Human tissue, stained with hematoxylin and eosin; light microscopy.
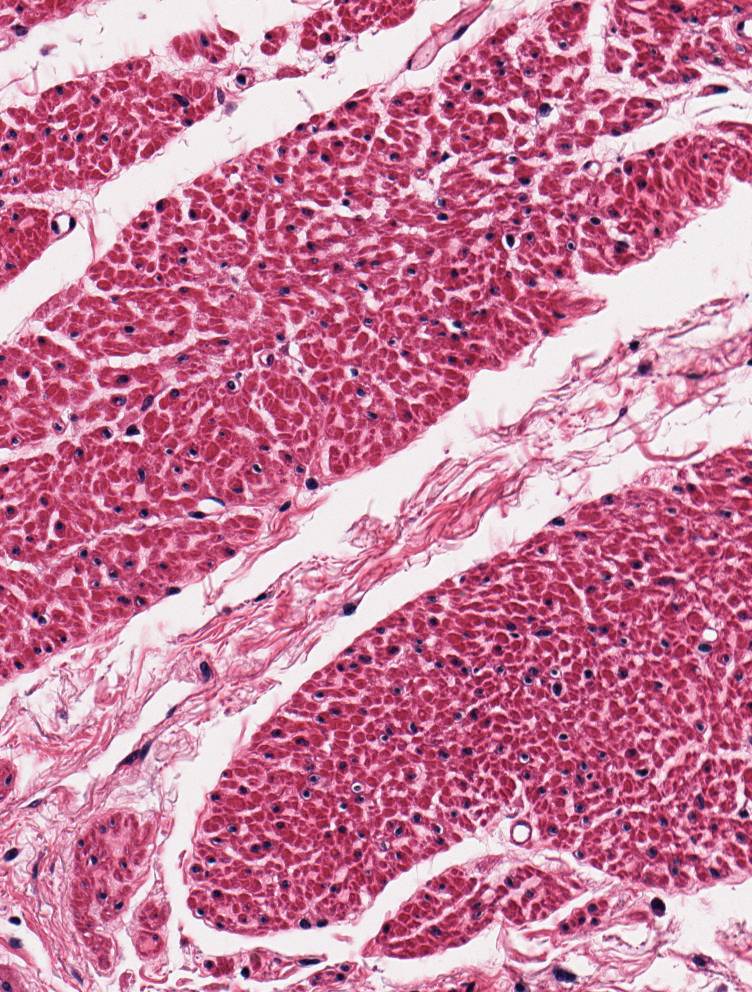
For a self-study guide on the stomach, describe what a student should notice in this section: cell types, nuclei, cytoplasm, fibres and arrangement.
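Here the muscle cells are cut across, so they show as small, closely packed profiles, round to polygonal. Only a minority of those profiles hold a nucleus, and where one appears it is small, round, dark and central. Throughout both bundles the cytoplasm is deeply eosinophilic. In the band between the bundles I find loose, wavy, pale pink collagen fibres with scattered slender nuclei.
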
